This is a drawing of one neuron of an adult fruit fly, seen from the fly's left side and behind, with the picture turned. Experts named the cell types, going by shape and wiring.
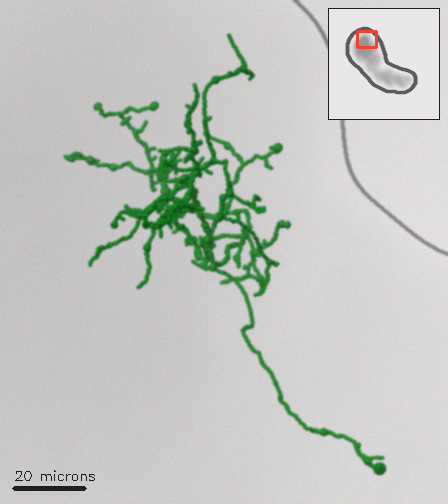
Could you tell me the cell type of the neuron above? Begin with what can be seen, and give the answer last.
The cell body can be seen at the lower right of the picture. By the scale bar it is about 120 microns tall in this view. Dozens of branch ends can be seen. This is a central-brain intrinsic neuron. Its cell type is LHPV10a1a.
